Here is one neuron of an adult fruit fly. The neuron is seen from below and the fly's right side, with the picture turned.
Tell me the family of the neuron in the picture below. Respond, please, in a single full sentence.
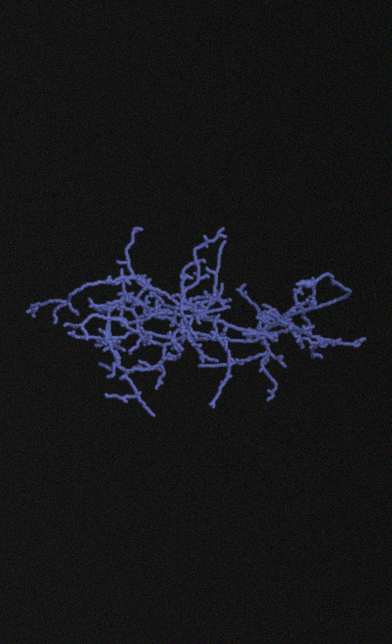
Family hemilineage 00A is the family of this neuron.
